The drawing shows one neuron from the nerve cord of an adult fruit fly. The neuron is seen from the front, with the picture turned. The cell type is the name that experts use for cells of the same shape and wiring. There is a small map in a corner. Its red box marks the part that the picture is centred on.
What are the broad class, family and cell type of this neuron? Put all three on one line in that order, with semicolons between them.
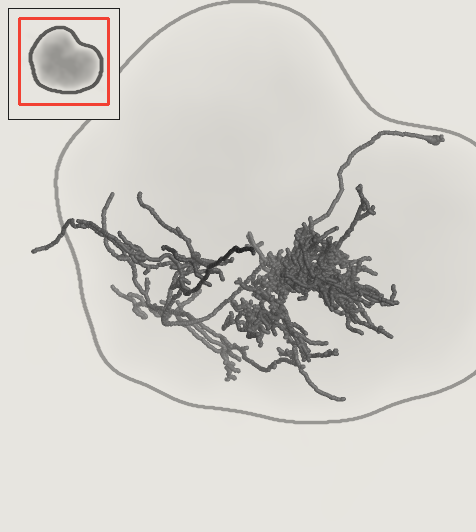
ascending efferent neuron; hemilineage 06B; EA06B010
